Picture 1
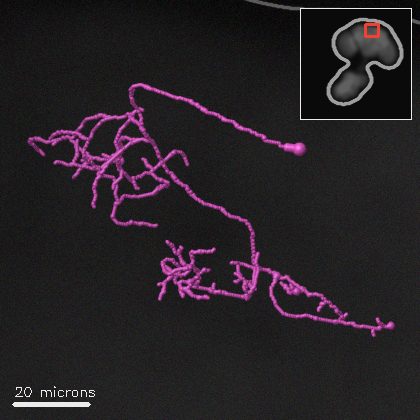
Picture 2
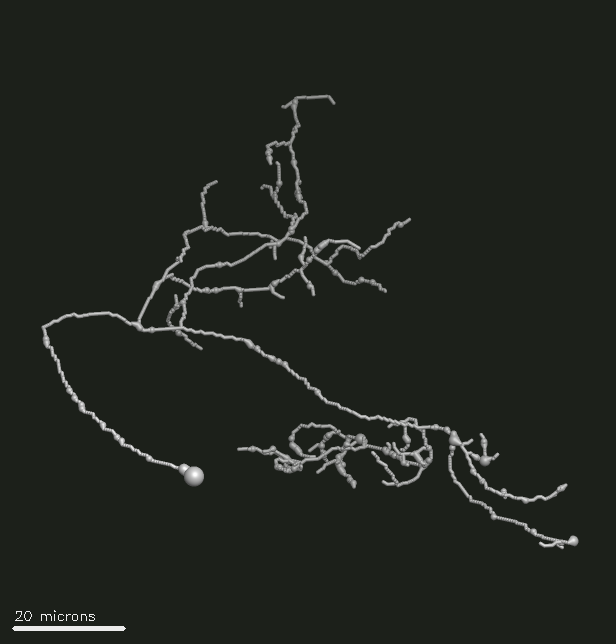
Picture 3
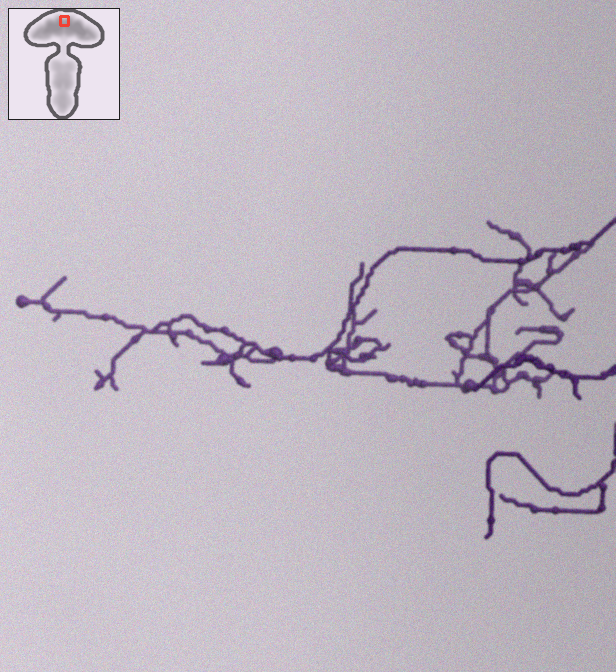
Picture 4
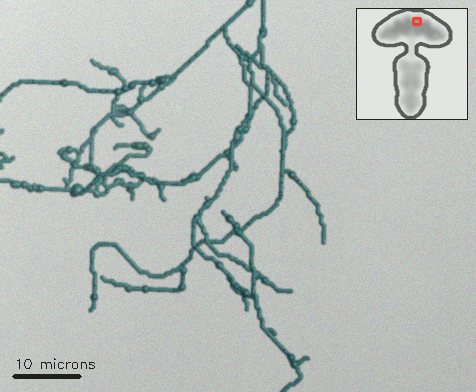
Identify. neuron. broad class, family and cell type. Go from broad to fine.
central-brain intrinsic neuron; class DAN; PAM03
